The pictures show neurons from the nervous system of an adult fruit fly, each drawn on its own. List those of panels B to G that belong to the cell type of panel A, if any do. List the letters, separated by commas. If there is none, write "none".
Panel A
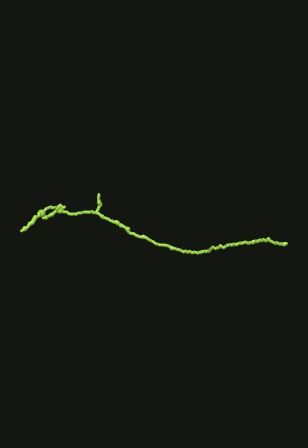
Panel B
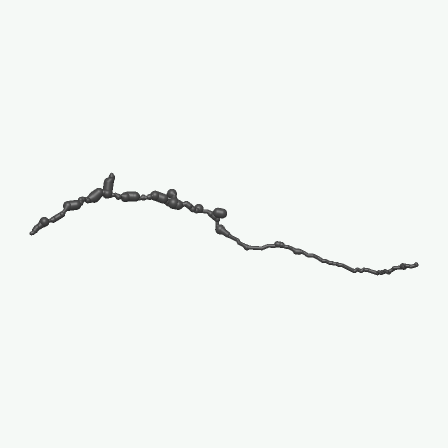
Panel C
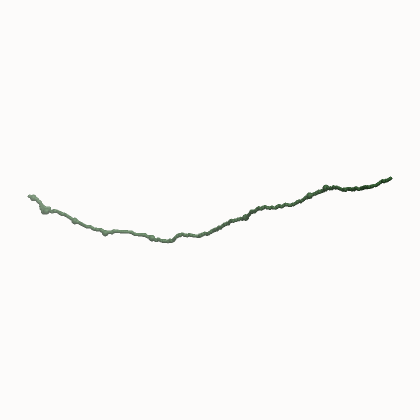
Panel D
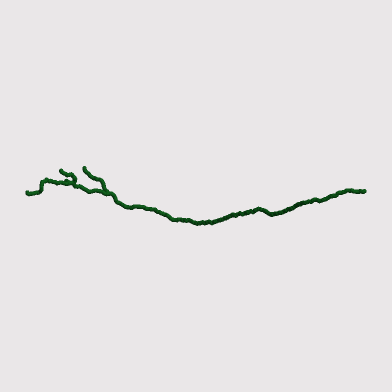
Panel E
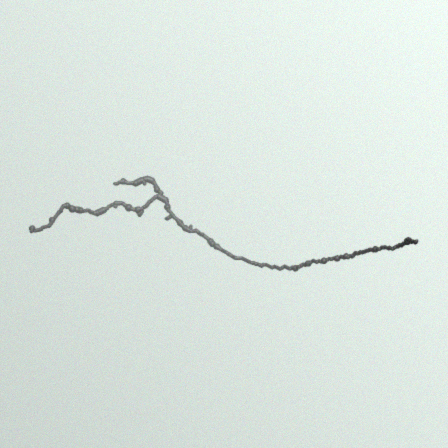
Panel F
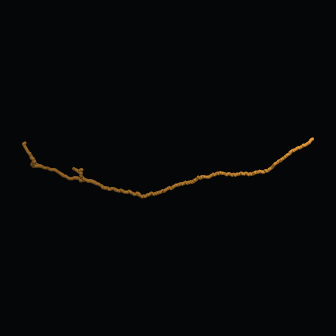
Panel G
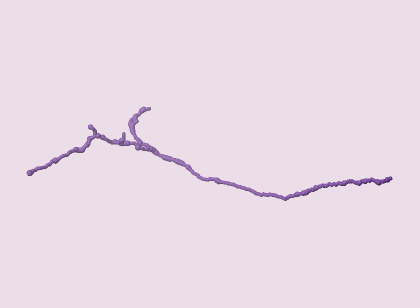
B, D, E, G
